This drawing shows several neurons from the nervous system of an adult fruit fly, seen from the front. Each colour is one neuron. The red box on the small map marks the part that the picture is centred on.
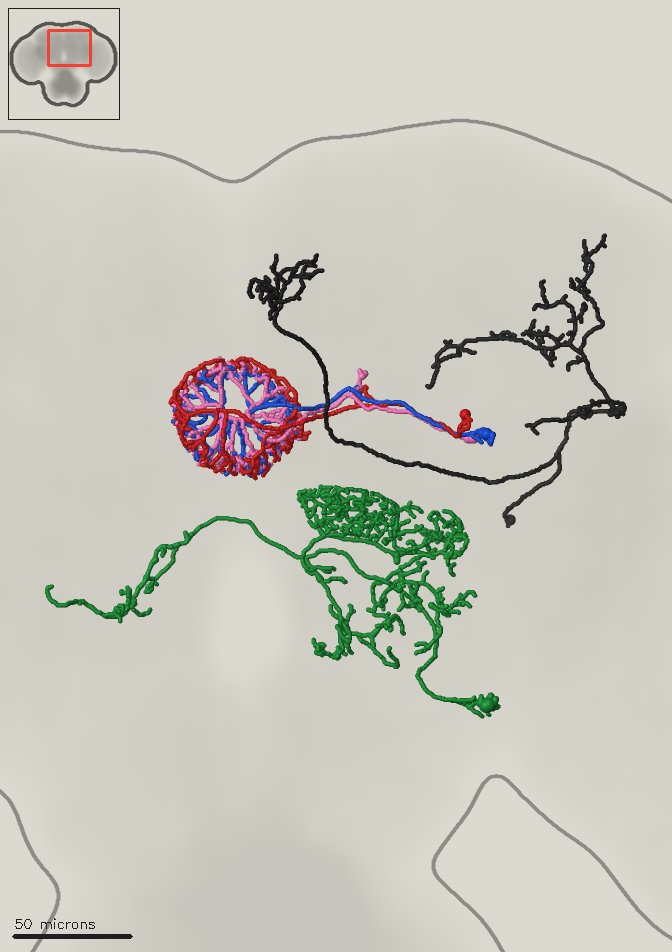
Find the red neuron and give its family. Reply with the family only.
hemilineage EBa1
